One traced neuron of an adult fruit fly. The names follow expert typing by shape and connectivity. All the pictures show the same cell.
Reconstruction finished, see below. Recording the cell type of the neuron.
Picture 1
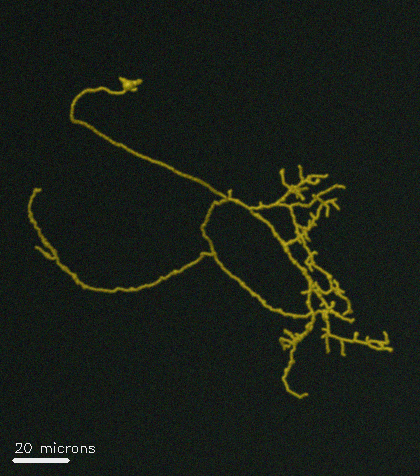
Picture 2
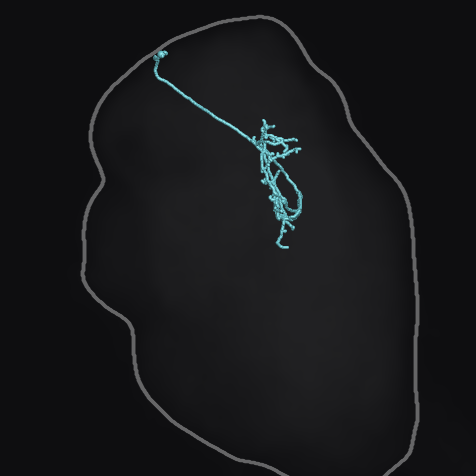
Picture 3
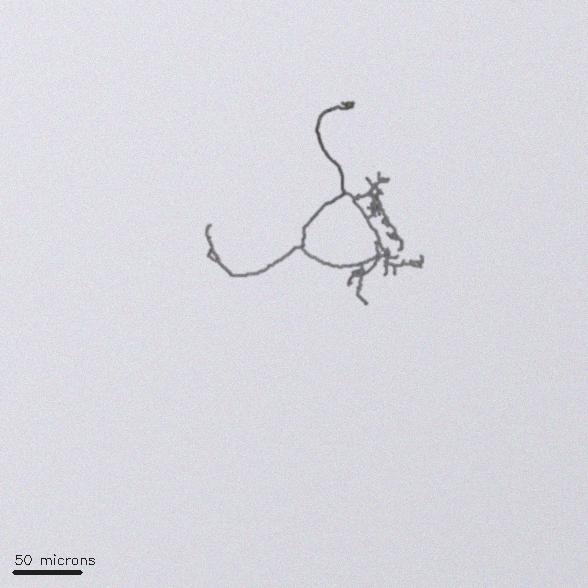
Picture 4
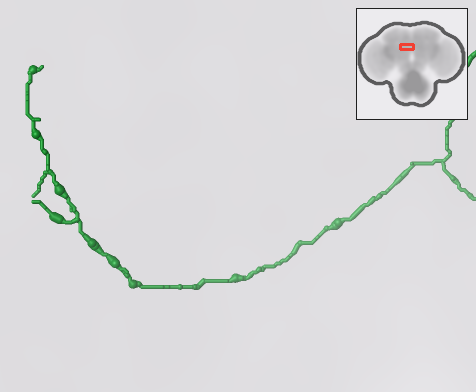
CL049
